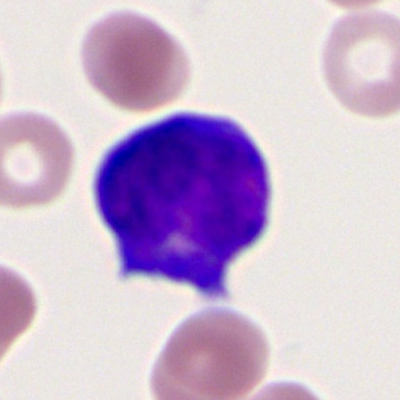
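Myeloblast at the centre of the field. Look at the lower border first: two small pointed projections stick out from it. The nucleus is a single unlobed mass filling nearly the whole cell, and the entire cell stains a deep blue-purple. You will find no distinct granules anywhere in it.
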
